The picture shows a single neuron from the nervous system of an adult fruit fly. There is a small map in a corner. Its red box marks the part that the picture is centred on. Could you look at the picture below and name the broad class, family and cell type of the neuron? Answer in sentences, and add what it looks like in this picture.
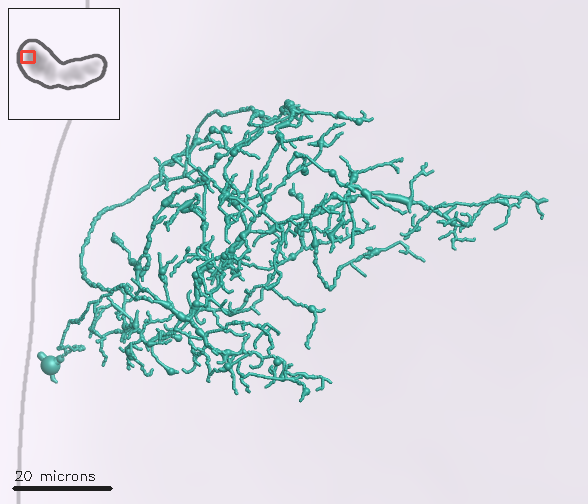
It is a central-brain intrinsic neuron. Its family is hemilineage VLPa1_lateral. The cell type is AVLP311_b2. Its cell body lies at the lower left of the picture. By the scale bar it is about 110 microns wide in this view. More than a hundred branch ends can be seen.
